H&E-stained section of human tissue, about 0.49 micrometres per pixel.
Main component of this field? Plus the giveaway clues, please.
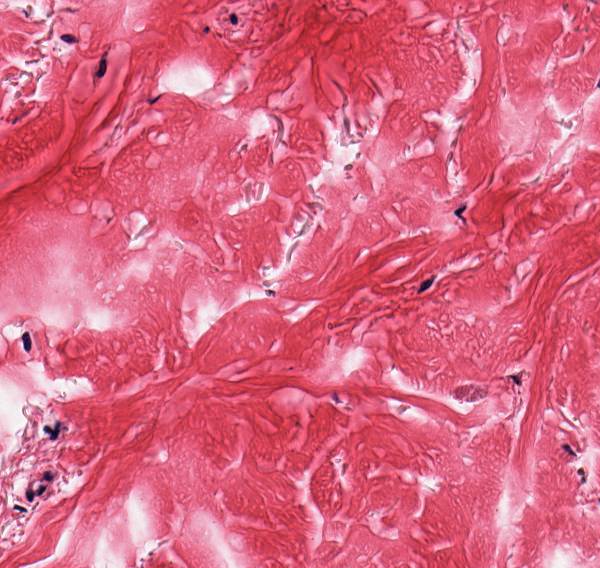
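Dermis fills this field with densely packed pink collagen bundles running in many directions.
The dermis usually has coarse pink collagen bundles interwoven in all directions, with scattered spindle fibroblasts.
Nuclei are sparse; the fibroblast nuclei are small, dark and elongated, lying singly between bundles.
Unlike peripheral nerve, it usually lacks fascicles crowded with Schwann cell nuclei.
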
